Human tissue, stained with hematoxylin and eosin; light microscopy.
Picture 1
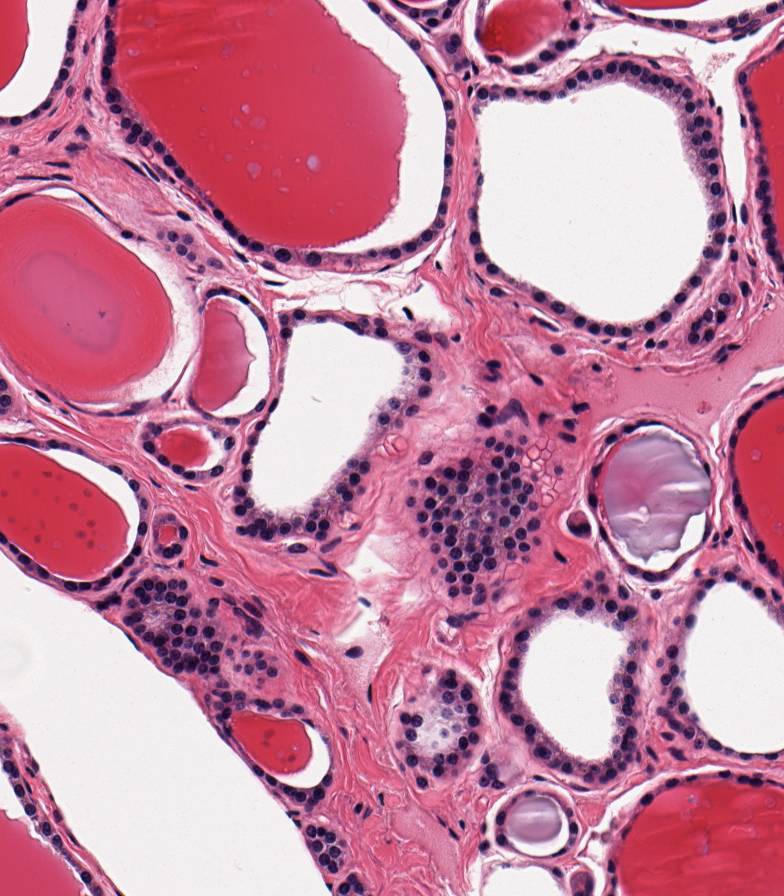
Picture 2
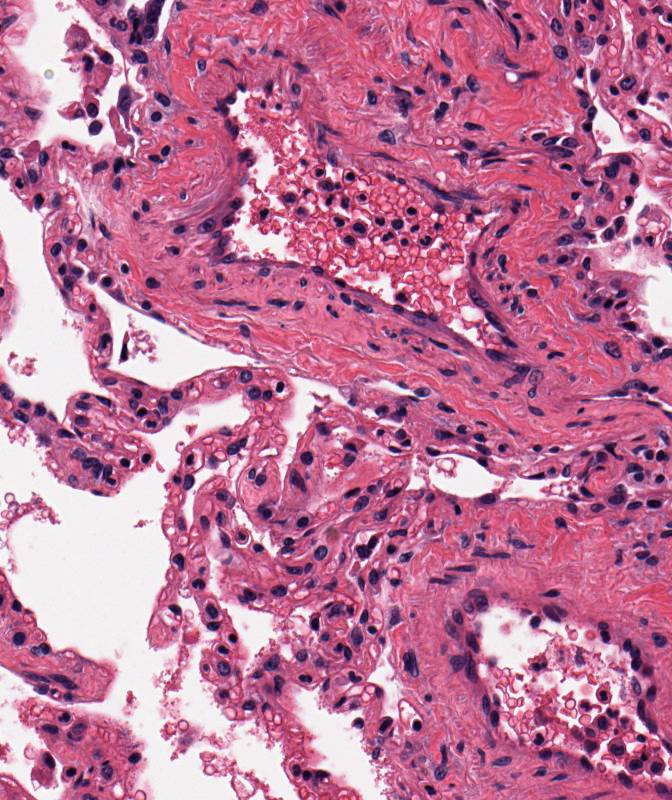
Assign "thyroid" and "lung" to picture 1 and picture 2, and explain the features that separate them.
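The thyroid is picture 1; picture 2 is lung. In the thyroid, closely packed round to oval follicles of widely varying size fill the field, each lined by a single layer of low cuboidal to flattened cells with round dark nuclei. Most follicles on the left half hold homogeneous deep pink colloid.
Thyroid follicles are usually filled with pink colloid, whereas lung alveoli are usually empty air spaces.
In the lung, thin branching walls outline open white spaces on the left, with small clumps of detached cells and debris lying free in them. The upper and right parts are denser, made of wavy bright pink collagen bundles.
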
